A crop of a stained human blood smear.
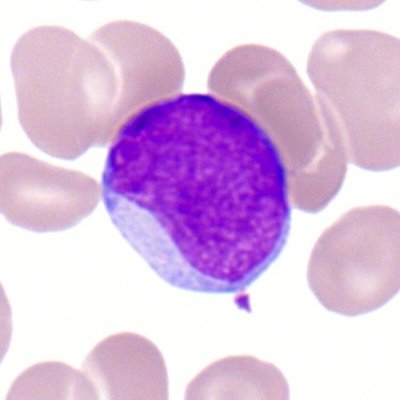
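Myeloblast: an off-centre nucleus toward the upper right, with purple chromatin finely speckled rather than coarsely clumped, and a narrow crescent of pale blue cytoplasm along the lower left edge.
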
